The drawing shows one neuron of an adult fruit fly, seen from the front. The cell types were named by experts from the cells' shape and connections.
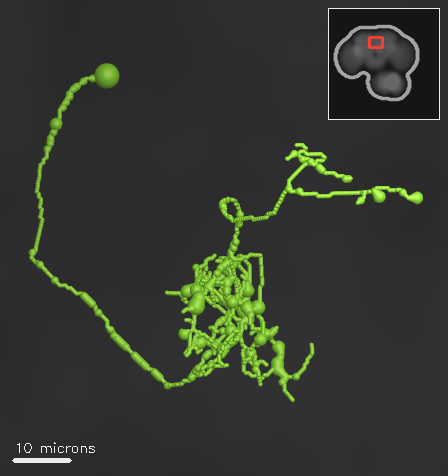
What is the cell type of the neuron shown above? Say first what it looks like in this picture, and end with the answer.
The cell body is at the upper left of the picture. From left to right in the picture it spans about 70 microns. It is a central-brain intrinsic neuron. The cell type is FC1A.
